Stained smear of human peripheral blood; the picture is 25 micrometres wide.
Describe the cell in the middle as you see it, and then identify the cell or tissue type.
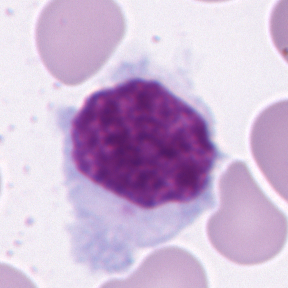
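What strikes me first is the cytoplasm: pale grey-blue, lying mostly to the lower left of the nucleus. The nucleus is one unlobed mass, about 13 by 10 micrometres, with a slightly angular outline. Its chromatin looks mottled, with darker purple patches separated by lighter spaces. I'd call this a hairy cell.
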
